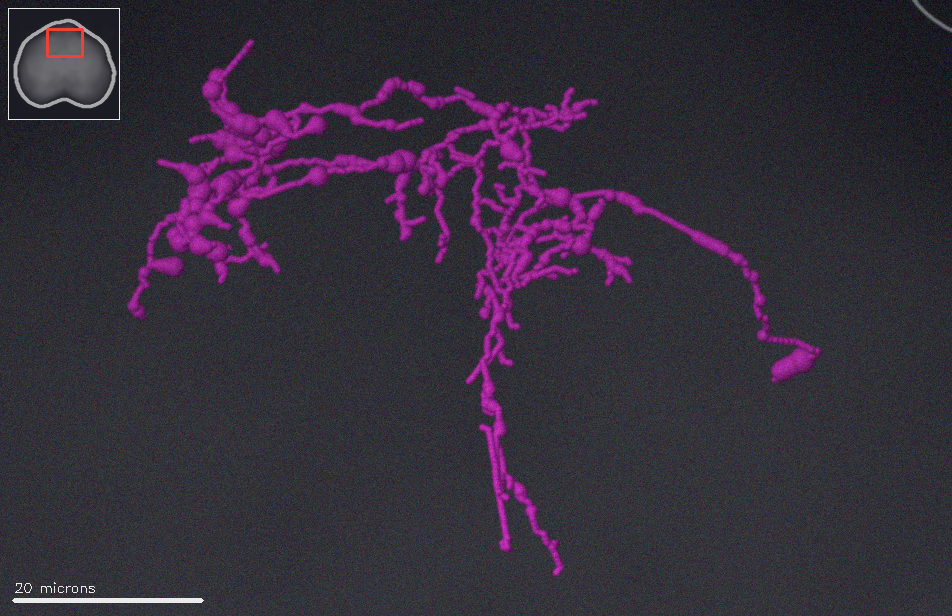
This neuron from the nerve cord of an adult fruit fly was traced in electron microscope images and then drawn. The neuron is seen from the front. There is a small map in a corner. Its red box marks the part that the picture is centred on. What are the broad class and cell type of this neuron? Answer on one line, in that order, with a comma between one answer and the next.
nerve-cord intrinsic neuron, INXXX450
